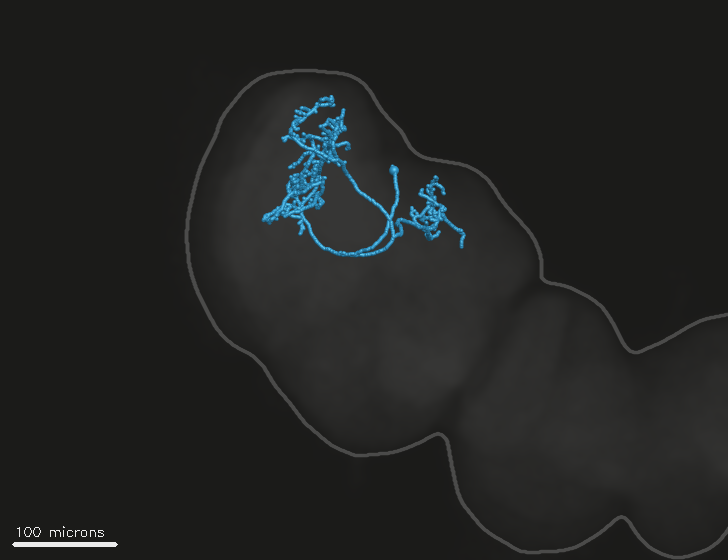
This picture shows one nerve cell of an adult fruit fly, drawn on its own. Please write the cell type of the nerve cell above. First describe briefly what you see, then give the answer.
By the scale bar it is about 200 microns wide in this view. In this view it is wider than it is tall. This is a central-brain intrinsic neuron. The cell type is CRE083.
